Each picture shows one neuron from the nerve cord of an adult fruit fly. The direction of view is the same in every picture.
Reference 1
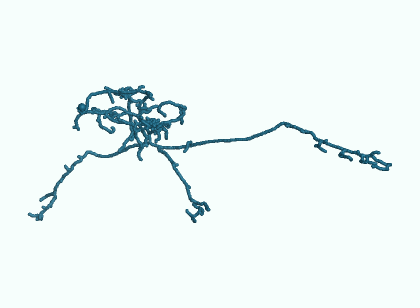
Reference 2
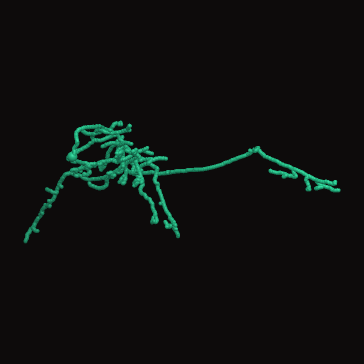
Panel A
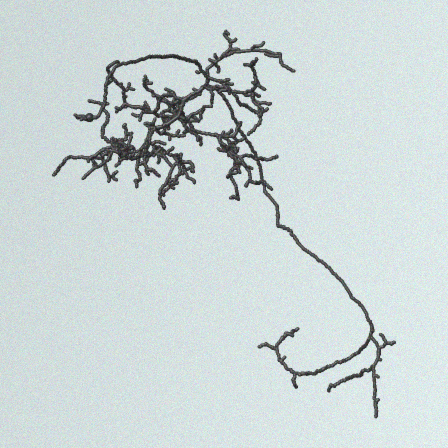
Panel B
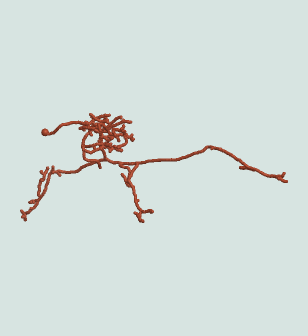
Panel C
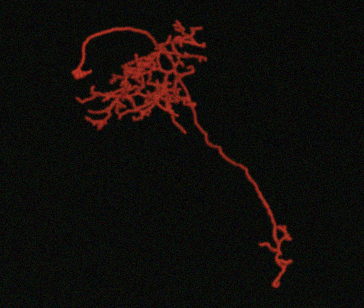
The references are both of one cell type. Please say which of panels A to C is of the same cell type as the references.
B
